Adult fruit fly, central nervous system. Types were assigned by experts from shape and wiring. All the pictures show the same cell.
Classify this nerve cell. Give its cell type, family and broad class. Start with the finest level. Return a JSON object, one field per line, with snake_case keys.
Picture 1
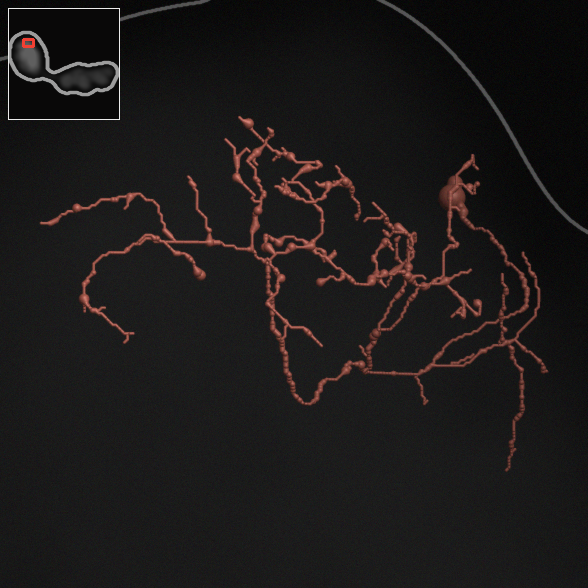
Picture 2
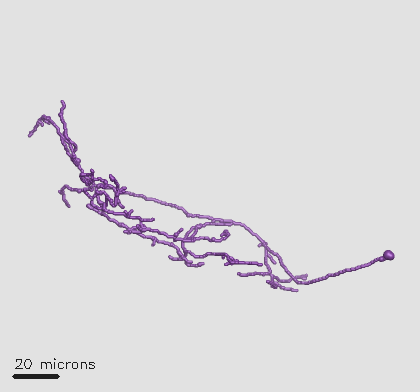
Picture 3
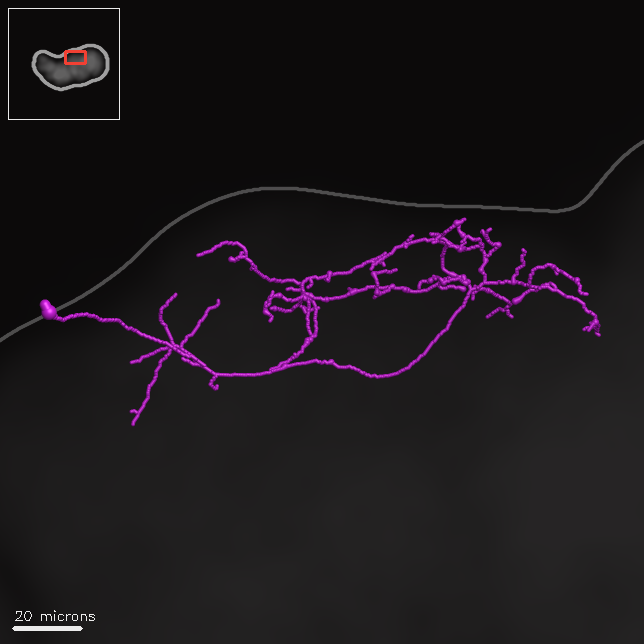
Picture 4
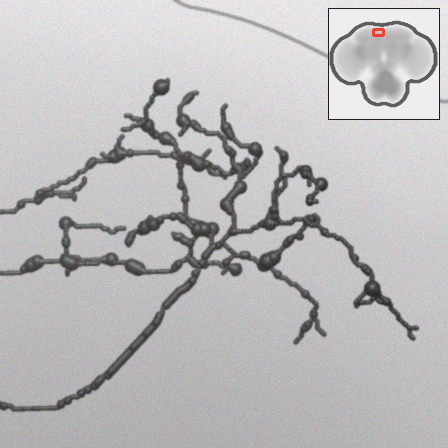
{
 "cell_type": "SMP219",
 "family": "hemilineage SLPpl1",
 "broad_class": "central-brain intrinsic neuron"
}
